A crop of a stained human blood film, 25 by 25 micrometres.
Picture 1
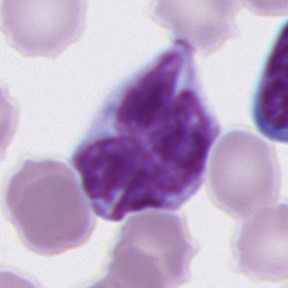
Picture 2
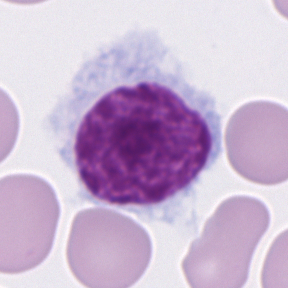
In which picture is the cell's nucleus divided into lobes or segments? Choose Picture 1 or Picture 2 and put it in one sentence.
It is the cell in picture 1 whose nucleus is split into lobes.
